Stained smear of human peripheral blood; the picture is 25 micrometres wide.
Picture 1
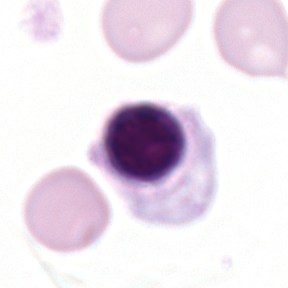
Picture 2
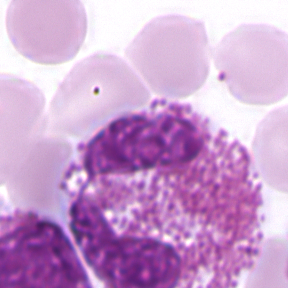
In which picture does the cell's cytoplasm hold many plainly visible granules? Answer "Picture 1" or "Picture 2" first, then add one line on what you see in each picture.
Picture 2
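Picture 1: The cytoplasm shows no distinct granules.
Picture 2: The cytoplasm is packed with coarse, round granules.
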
